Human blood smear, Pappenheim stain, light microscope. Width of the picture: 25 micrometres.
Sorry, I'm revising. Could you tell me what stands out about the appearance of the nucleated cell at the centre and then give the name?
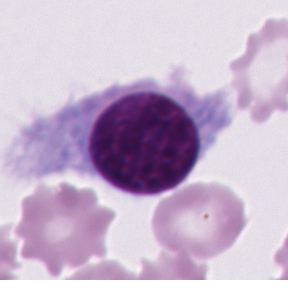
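A pale, washed-out blue colours the cytoplasm, whose edge is ragged and frayed. No vacuoles are visible in the cytoplasm, and no nucleoli can be seen in the nucleus. The cell is a hairy cell.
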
